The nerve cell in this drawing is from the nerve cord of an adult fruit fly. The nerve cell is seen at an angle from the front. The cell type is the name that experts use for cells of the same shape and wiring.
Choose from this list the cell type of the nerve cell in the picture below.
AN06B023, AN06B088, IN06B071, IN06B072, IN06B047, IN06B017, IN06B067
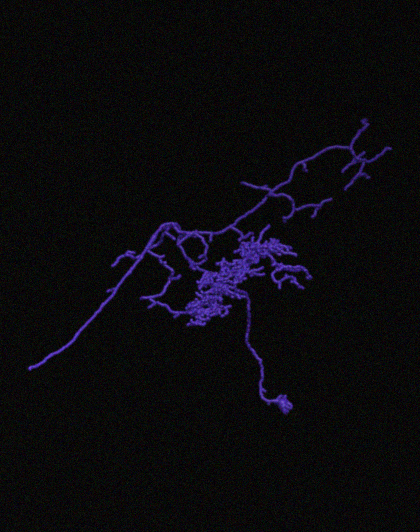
AN06B023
